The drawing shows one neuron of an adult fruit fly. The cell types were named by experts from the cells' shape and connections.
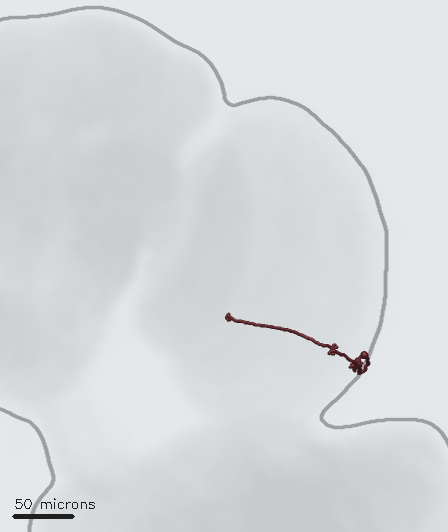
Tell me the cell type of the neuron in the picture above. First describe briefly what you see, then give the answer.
From left to right in the picture it spans about 120 microns. As drawn here it is wider than it is tall. It is an optic-lobe intrinsic neuron. Its cell type is Tm1.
